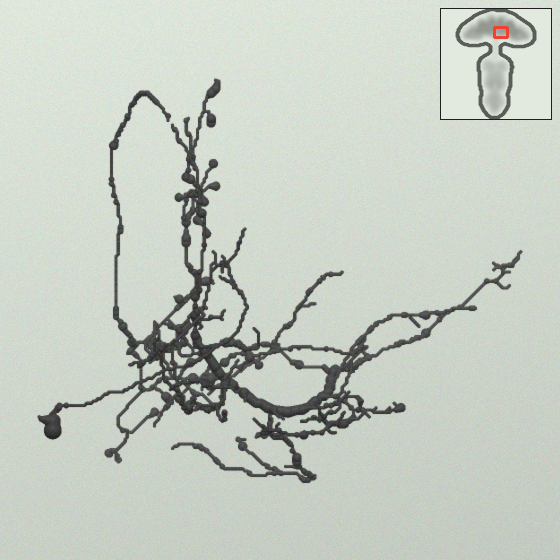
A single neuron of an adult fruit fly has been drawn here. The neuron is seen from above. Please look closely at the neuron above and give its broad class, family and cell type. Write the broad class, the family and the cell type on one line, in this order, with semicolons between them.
central-brain intrinsic neuron; hemilineage PSp2; PS221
